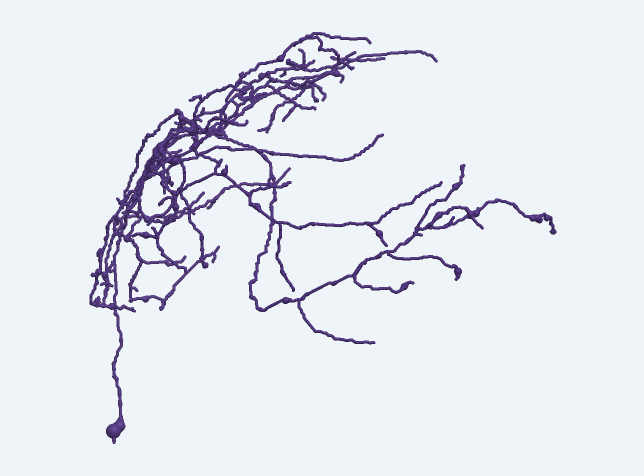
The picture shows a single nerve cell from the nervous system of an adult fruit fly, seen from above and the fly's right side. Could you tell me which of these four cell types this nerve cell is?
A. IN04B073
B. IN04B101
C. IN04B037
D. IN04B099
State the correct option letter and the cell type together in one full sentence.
Being of cell type IN04B099, the nerve cell matches option D.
